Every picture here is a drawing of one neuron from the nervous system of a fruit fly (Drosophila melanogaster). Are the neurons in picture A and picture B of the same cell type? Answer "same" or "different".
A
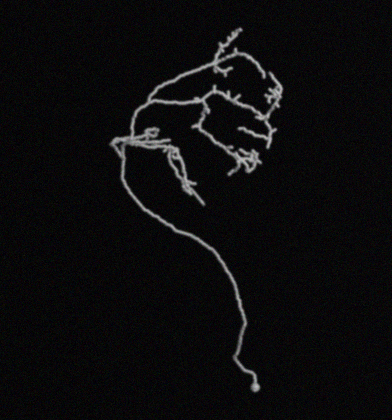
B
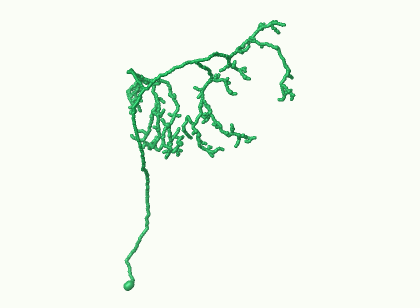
same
